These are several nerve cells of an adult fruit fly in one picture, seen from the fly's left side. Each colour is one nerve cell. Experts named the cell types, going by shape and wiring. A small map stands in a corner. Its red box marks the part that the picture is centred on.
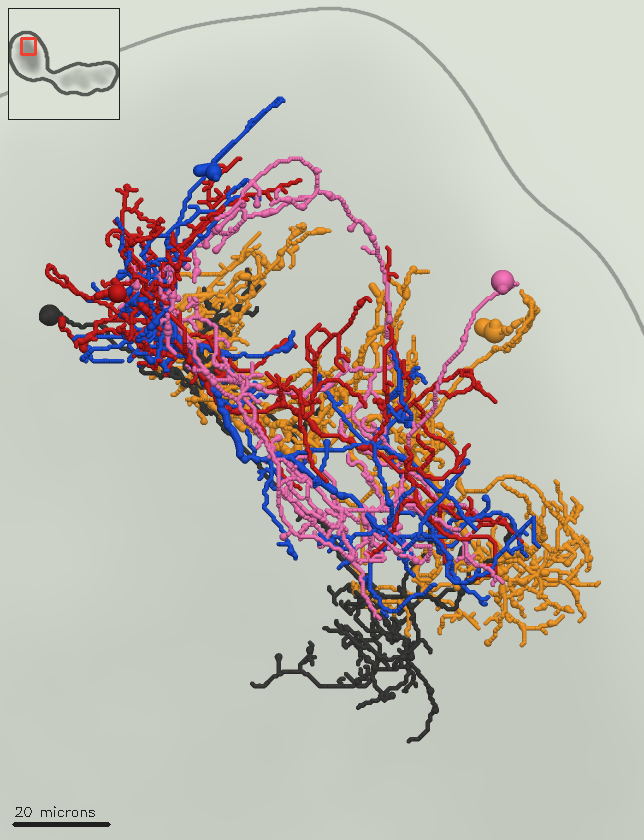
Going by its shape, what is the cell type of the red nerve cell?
SLP119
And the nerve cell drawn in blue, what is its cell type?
SLP120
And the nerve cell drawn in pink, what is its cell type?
SLP383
